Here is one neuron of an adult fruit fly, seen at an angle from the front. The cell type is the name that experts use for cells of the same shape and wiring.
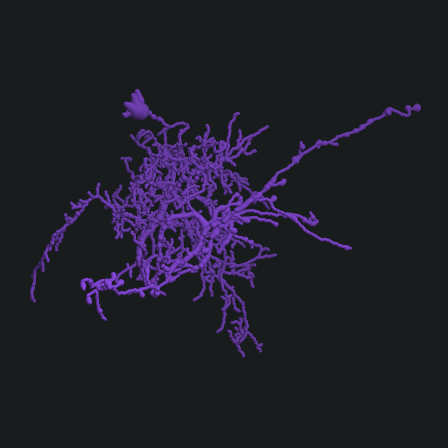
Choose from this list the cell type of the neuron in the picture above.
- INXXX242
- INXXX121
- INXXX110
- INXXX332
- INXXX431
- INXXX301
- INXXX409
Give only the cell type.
INXXX121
